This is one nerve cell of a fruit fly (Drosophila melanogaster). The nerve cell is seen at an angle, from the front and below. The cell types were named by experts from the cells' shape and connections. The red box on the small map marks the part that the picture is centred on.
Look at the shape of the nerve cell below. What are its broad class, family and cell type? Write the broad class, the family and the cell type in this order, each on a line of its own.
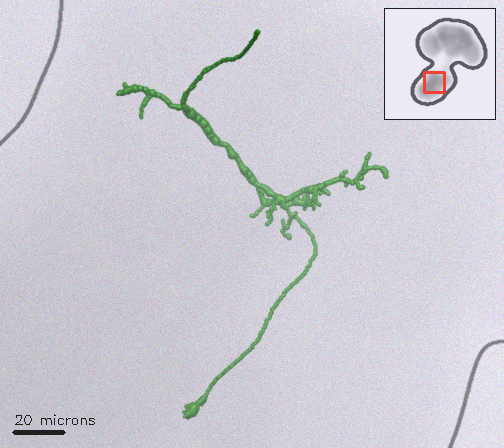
nerve-cord intrinsic neuron
hemilineage 06A
IN06A022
